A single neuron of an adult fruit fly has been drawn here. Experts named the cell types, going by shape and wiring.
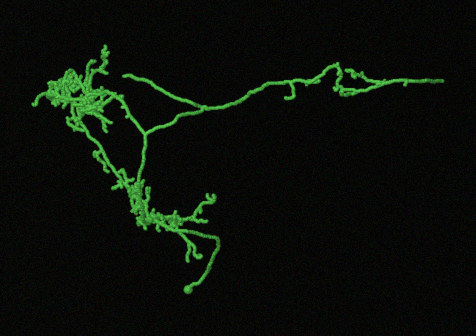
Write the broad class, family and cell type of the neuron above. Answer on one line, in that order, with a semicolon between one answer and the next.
central-brain intrinsic neuron; hemilineage LALv1_ventral; SAD045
